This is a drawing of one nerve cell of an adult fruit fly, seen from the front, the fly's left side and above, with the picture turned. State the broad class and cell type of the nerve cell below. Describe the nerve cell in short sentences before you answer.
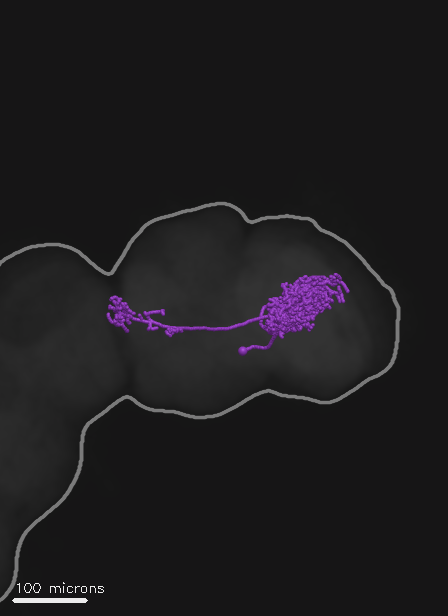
Its cell body lies in the middle of the picture. By the scale bar it is about 350 microns wide in this view. This is a central-brain intrinsic neuron. The cell type is PVLP120.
